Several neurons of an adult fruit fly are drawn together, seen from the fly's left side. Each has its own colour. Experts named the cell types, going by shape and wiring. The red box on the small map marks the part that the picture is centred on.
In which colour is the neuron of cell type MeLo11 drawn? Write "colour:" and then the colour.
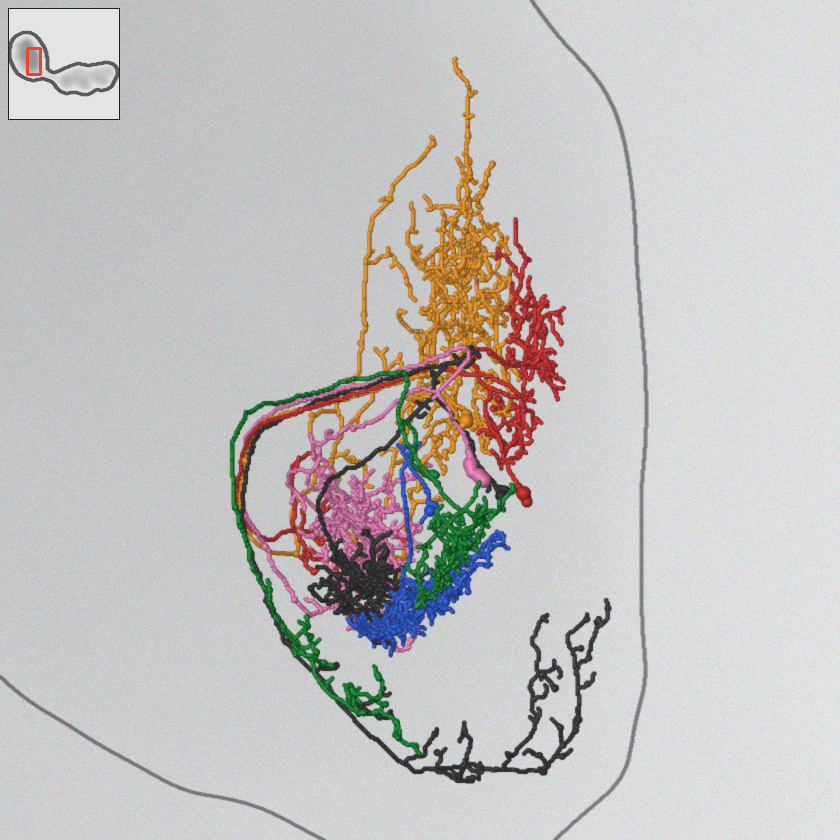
colour: green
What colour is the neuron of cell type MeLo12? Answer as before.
colour: red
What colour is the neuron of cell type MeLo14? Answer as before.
colour: black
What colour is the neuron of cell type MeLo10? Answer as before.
colour: orange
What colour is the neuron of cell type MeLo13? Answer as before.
colour: pink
